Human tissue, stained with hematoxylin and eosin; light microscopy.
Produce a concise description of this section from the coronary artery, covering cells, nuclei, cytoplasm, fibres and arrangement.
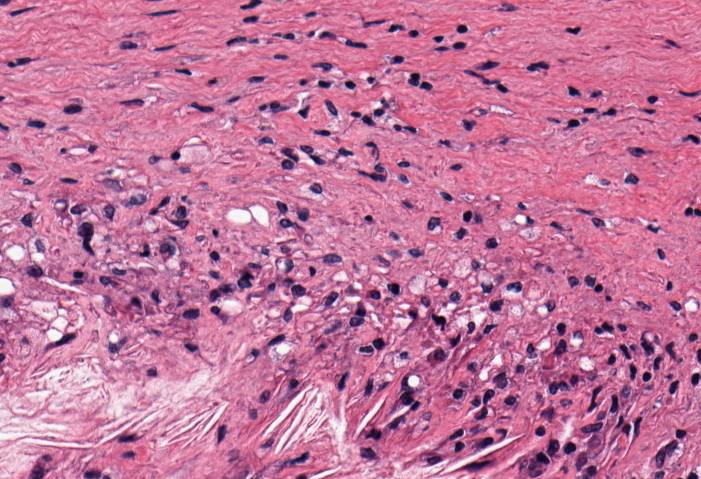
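Three bands layer the field. The top band is dense pink fibrous tissue with wavy collagen running roughly horizontally and sparse, dark, elongated nuclei. The middle band is more cellular, holding many cells with pale, finely vacuolated cytoplasm and rounded nuclei. The bottom band bears clefts.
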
